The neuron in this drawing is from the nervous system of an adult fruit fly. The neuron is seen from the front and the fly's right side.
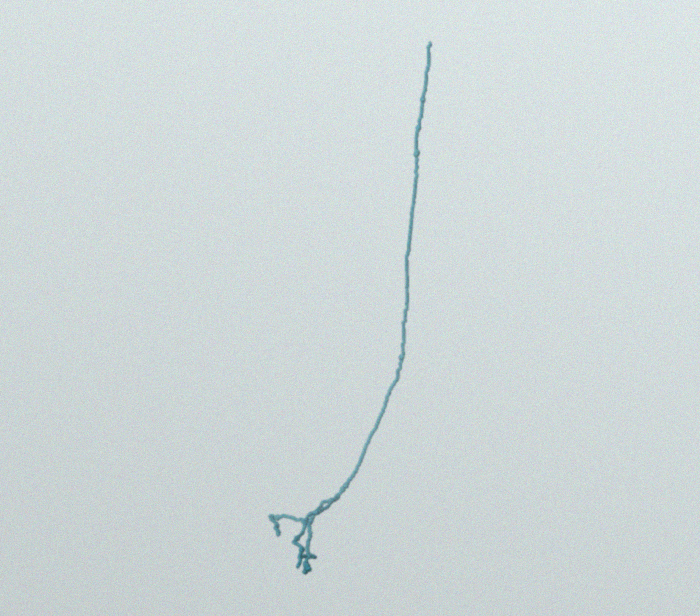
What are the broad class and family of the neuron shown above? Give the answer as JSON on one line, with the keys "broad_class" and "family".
{"broad_class": "sensory neuron entering the nerve cord", "family": "class mechanosensory tactile"}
